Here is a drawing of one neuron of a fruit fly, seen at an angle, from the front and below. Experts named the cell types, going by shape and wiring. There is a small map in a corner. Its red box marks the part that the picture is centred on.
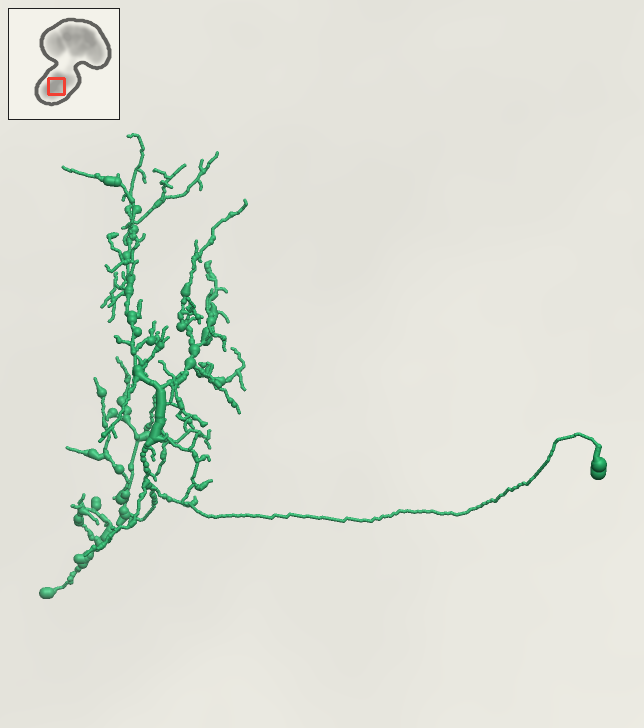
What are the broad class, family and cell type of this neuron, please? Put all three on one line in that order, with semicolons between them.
nerve-cord intrinsic neuron; hemilineage 14A; IN14A076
